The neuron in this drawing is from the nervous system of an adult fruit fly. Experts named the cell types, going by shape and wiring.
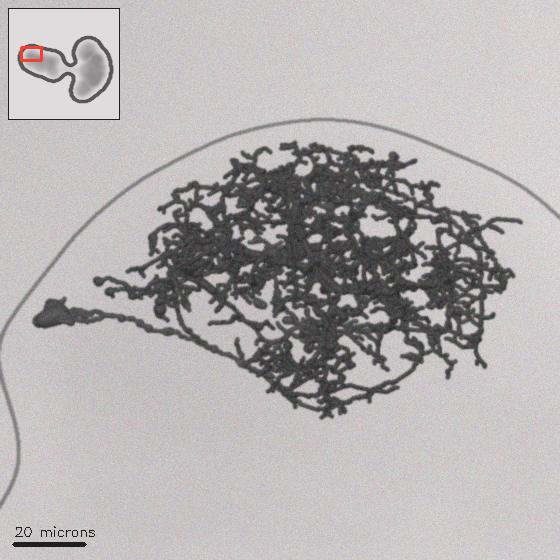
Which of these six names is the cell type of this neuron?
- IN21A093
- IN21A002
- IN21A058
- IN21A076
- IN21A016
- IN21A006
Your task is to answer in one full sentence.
The neuron is of cell type IN21A006.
